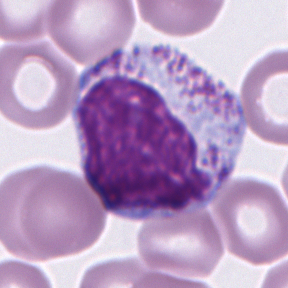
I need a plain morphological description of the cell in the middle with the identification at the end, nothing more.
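Lying off-centre toward the lower left, the nucleus is a single unlobed mass. The surrounding cytoplasm is pale greyish-blue and holds scattered reddish-purple granules. The cell is a myelocyte.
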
